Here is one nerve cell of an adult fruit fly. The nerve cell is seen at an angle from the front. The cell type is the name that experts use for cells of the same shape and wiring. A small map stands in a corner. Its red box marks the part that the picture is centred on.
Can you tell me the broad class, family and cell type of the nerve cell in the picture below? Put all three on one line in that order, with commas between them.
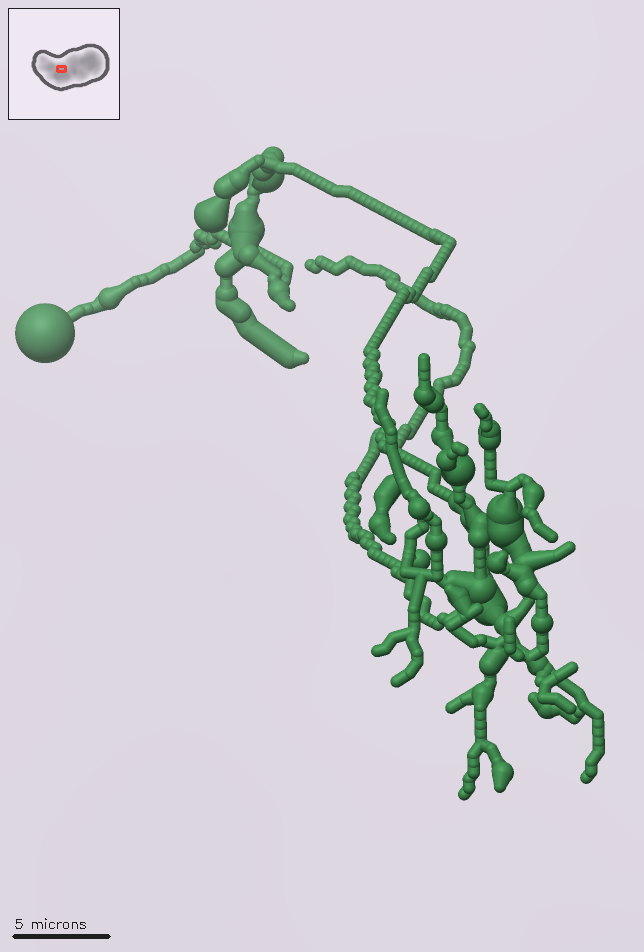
optic-lobe intrinsic neuron, T, T4c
